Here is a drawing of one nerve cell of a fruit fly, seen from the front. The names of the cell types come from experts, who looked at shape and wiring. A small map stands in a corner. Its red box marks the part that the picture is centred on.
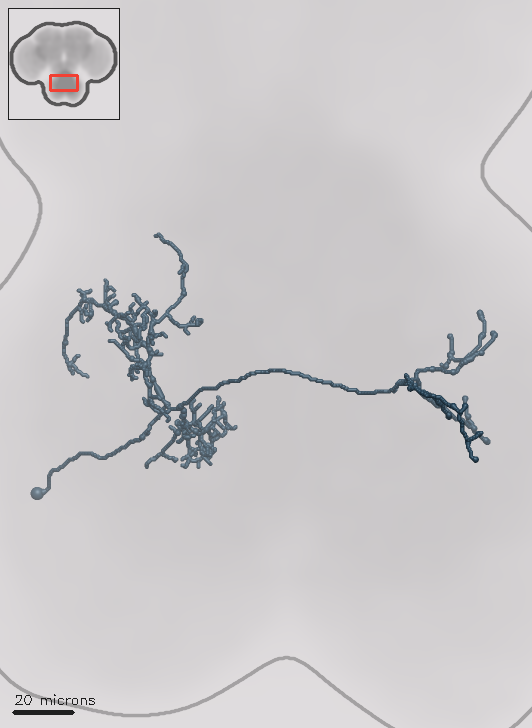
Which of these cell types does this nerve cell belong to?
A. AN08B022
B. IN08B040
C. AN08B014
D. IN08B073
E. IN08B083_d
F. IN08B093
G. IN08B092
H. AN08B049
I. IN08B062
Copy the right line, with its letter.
G. IN08B092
